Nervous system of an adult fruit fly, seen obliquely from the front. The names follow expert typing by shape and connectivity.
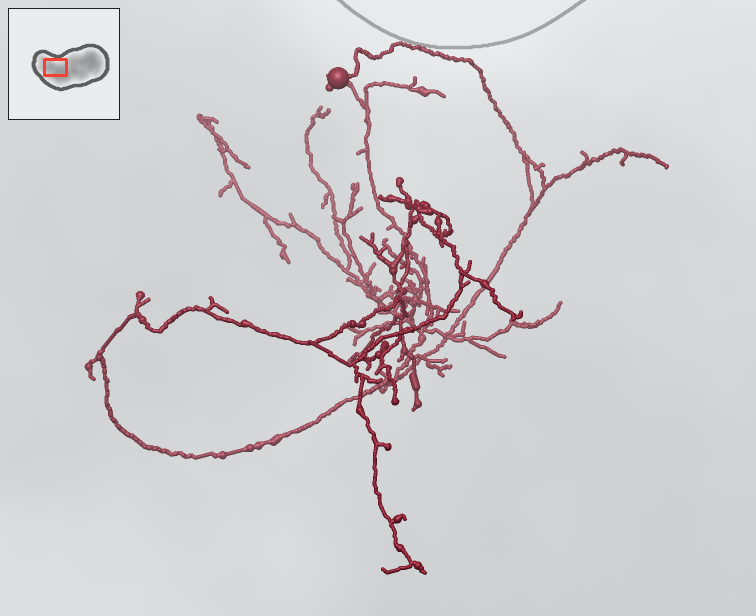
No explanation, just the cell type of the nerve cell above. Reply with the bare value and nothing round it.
IN19B092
